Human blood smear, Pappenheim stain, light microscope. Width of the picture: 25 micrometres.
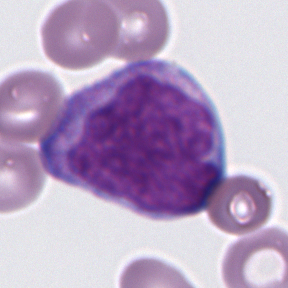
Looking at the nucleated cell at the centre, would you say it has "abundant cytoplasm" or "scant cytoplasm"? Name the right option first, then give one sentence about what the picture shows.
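Scant cytoplasm. The nucleus fills most of the cell.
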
